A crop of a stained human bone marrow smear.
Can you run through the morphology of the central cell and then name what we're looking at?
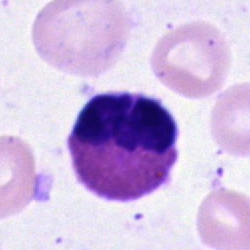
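First, the nucleus occupies the upper half of the cell, and its lower border meets the cytoplasm in an almost straight line. Second, a thin cleft runs down into the nucleus from the middle of its top edge. Third, no nucleoli are visible in the nucleus. Last, the cytoplasm contains no vacuoles. This cell is an eosinophil.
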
